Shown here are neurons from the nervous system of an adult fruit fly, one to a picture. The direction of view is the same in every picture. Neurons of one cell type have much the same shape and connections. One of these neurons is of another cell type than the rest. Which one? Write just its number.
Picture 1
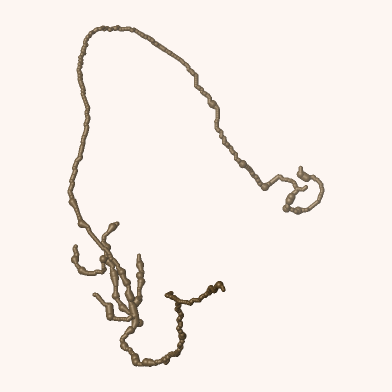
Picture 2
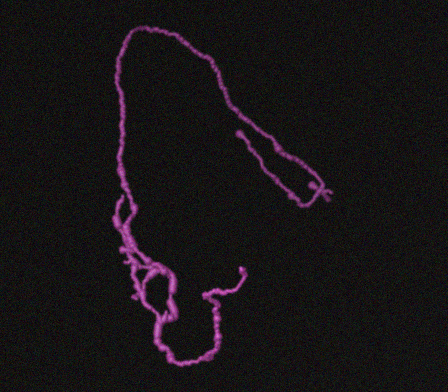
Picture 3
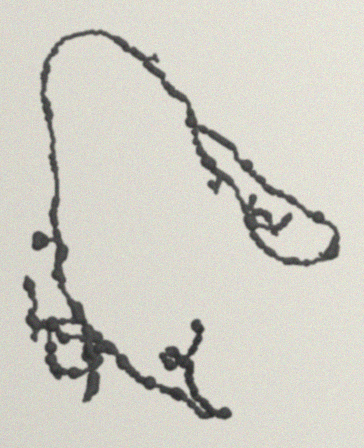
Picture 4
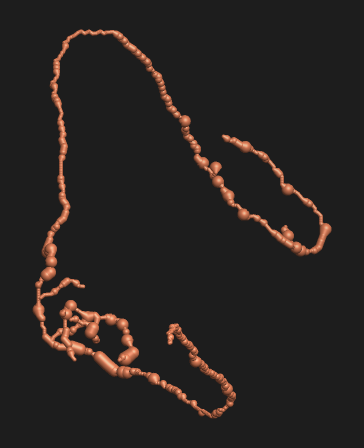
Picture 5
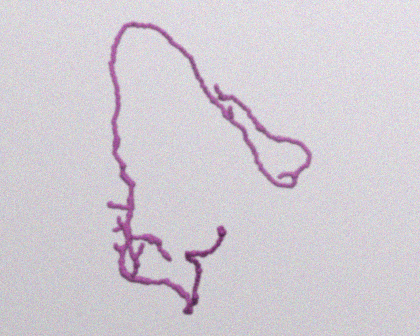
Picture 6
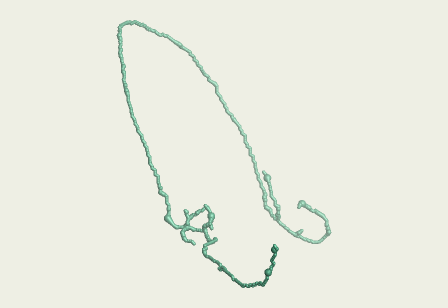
6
